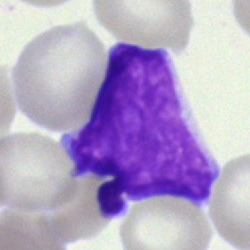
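Blast, the central cell, with an angular, roughly triangular outline. Scant cytoplasm is barely visible beyond the nucleus. The chromatin is fine, with scattered paler patches and no dense dark clumps. A small dark rounded knob projects from the lower left edge of the cell.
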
